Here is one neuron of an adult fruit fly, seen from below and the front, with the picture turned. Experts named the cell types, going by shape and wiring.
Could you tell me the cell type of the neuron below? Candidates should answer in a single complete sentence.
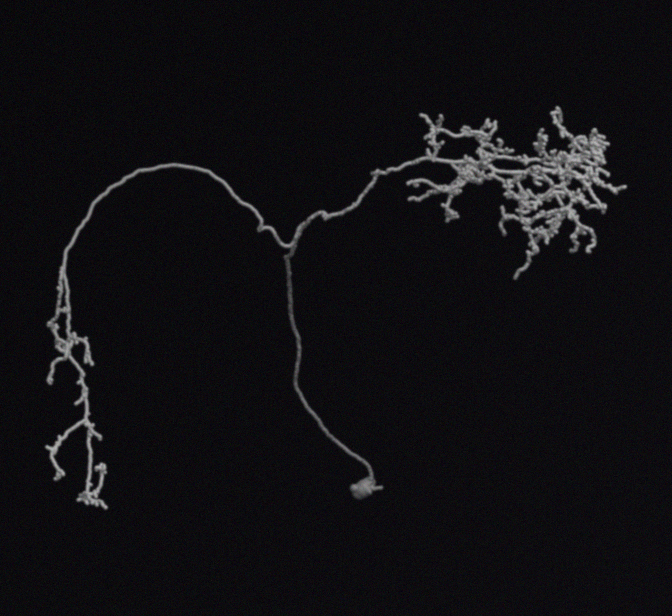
The cell type of this neuron is LC21.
